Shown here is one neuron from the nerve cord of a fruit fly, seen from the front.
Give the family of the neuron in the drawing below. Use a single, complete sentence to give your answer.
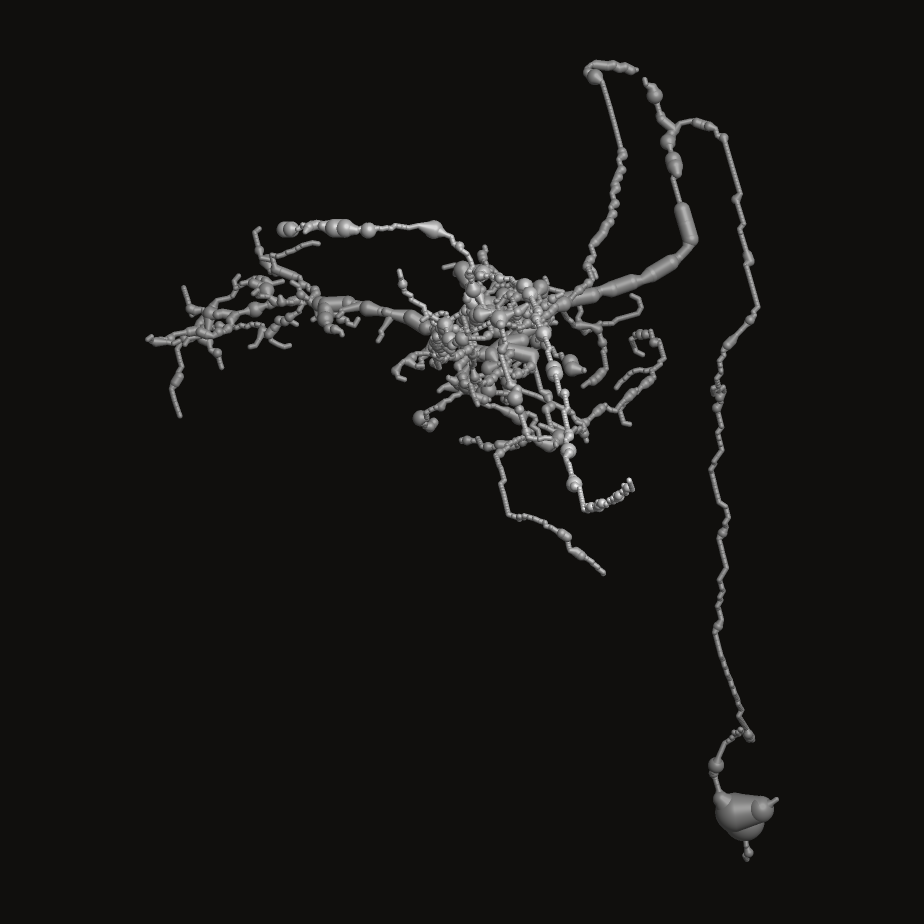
What the neuron belongs to is the family hemilineage 02A.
